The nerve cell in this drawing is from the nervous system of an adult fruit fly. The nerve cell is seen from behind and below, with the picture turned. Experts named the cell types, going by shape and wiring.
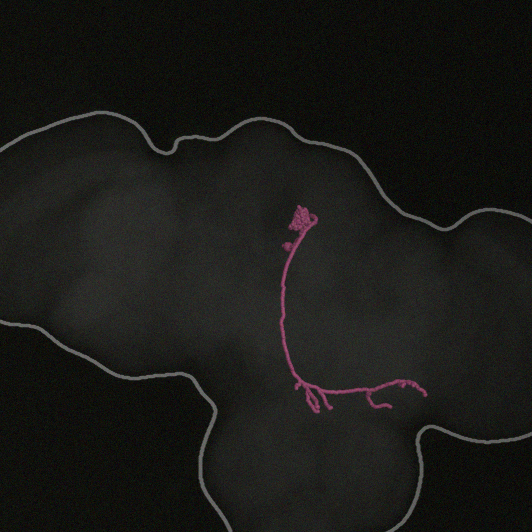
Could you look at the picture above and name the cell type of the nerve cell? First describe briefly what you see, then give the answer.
The cell body can be seen in the middle of the picture. In this view it is taller than it is wide. It is a central-brain intrinsic neuron. Its cell type is DM6_adPN.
